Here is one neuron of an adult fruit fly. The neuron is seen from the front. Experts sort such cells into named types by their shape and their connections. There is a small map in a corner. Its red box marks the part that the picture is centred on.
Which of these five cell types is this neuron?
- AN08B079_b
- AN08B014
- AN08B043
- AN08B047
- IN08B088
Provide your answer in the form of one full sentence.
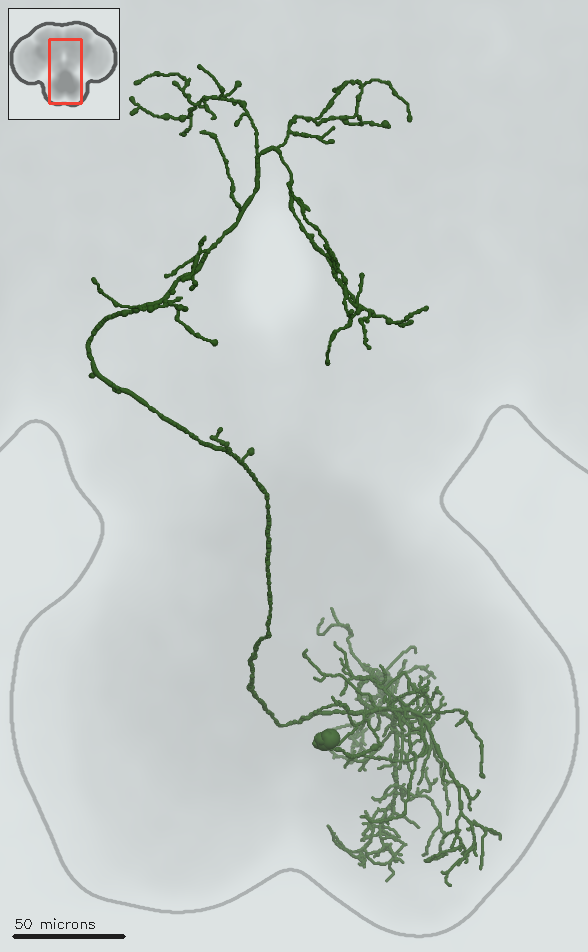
The cell type for the neuron is AN08B014.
